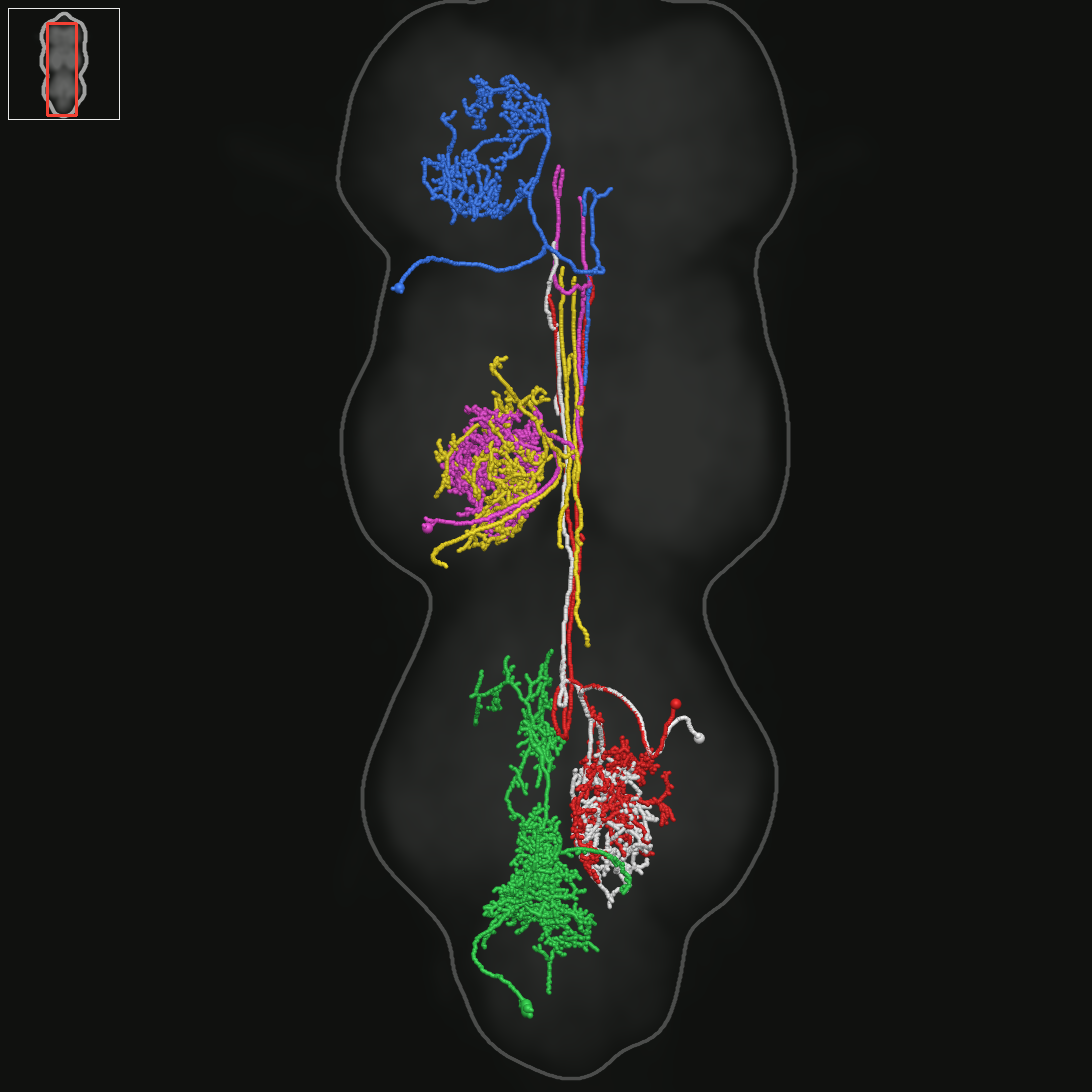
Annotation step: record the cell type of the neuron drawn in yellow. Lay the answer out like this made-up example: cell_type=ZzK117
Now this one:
cell_type=IN23B073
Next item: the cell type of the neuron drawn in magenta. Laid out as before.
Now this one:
cell_type=IN23B025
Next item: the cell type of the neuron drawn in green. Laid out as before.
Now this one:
cell_type=INXXX100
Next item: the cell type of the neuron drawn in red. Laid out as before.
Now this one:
cell_type=IN23B038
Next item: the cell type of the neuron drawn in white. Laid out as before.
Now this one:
cell_type=IN23B046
